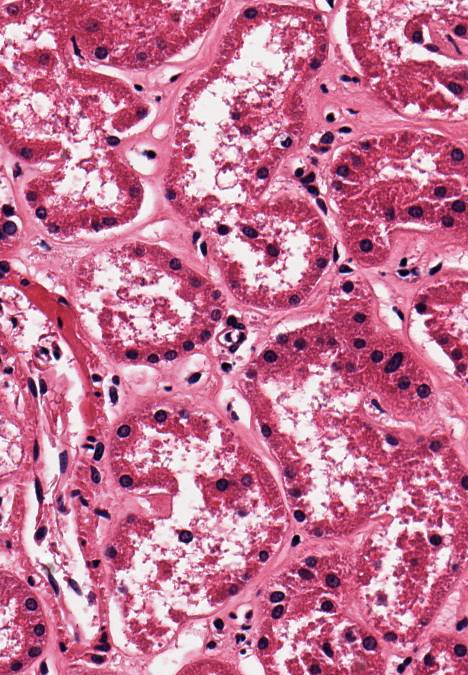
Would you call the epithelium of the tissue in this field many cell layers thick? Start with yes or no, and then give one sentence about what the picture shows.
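No. Each tubule is lined by a single layer of cuboidal to low columnar epithelial cells.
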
